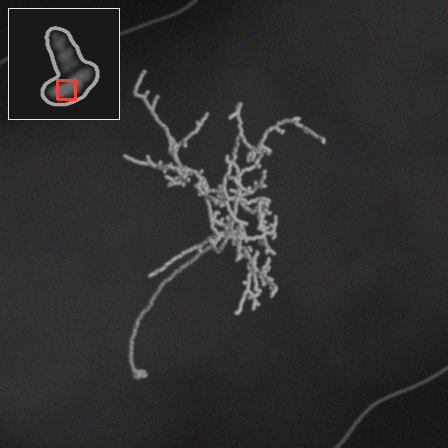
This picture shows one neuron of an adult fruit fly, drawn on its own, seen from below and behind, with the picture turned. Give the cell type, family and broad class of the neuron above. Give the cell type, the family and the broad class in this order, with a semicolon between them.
PS026; hemilineage AOTUv1_ventral; central-brain intrinsic neuron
